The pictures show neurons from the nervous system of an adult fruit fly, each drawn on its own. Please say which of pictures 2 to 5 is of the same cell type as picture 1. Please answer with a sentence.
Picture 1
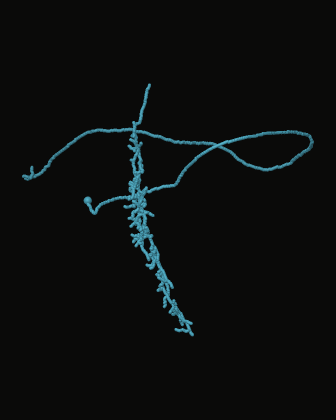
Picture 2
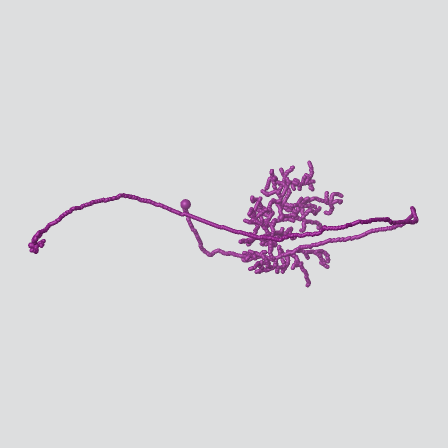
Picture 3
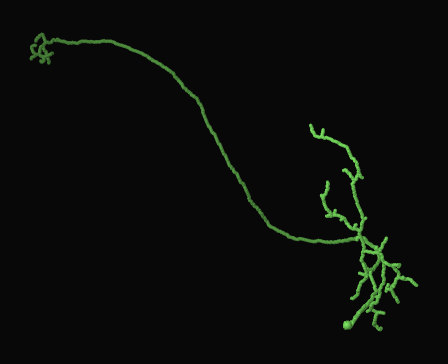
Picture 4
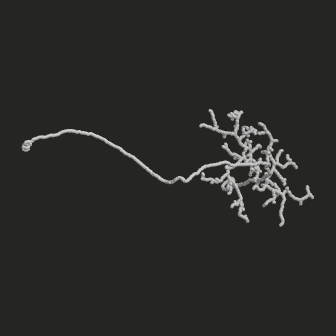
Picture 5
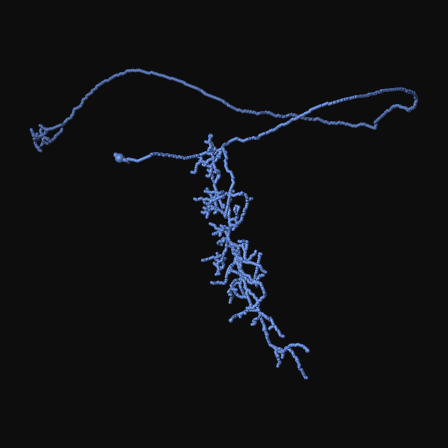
Picture 5 shows a neuron of the same cell type.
